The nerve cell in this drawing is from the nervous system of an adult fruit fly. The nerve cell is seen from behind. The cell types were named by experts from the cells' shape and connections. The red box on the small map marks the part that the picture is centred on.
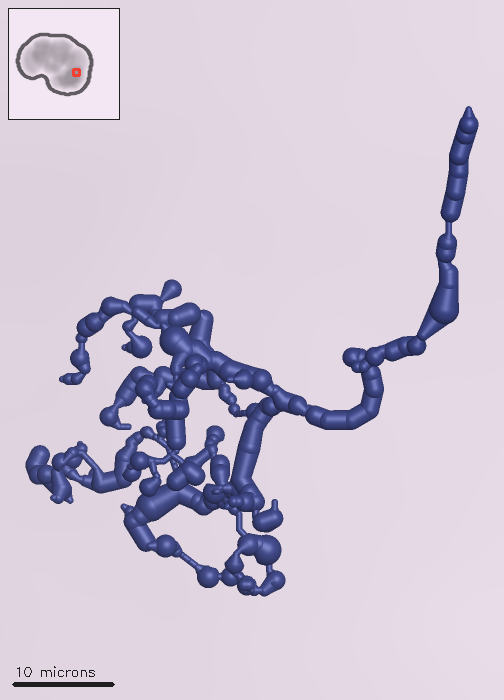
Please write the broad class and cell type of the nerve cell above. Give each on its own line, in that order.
sensory neuron entering the nerve cord
SNxx07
